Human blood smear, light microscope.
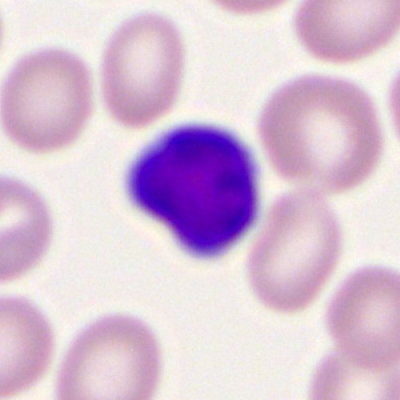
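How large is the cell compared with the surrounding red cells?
About the same size as the red cells around it.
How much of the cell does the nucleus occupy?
Almost the whole cell; the cytoplasm shows only as a very thin pale blue rim at the edge.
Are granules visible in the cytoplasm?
No granules are visible.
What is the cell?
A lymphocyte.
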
